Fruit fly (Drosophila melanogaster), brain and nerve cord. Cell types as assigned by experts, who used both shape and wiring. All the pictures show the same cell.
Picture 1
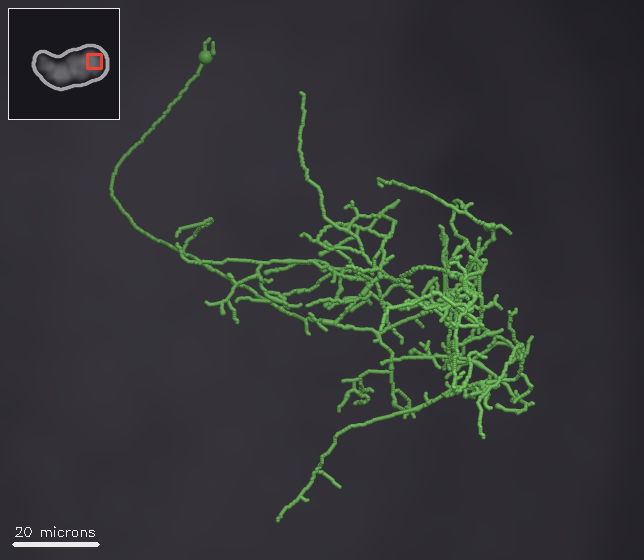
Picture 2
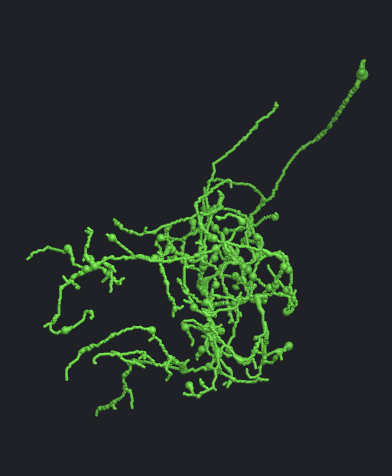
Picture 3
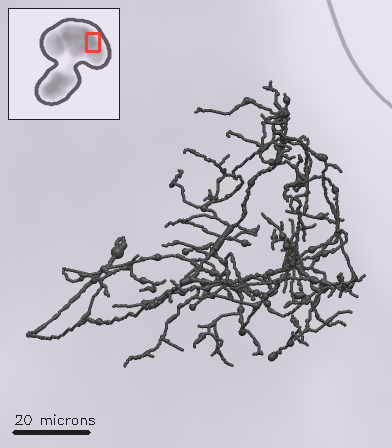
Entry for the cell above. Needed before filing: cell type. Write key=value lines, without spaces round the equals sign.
cell_type=PVLP110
